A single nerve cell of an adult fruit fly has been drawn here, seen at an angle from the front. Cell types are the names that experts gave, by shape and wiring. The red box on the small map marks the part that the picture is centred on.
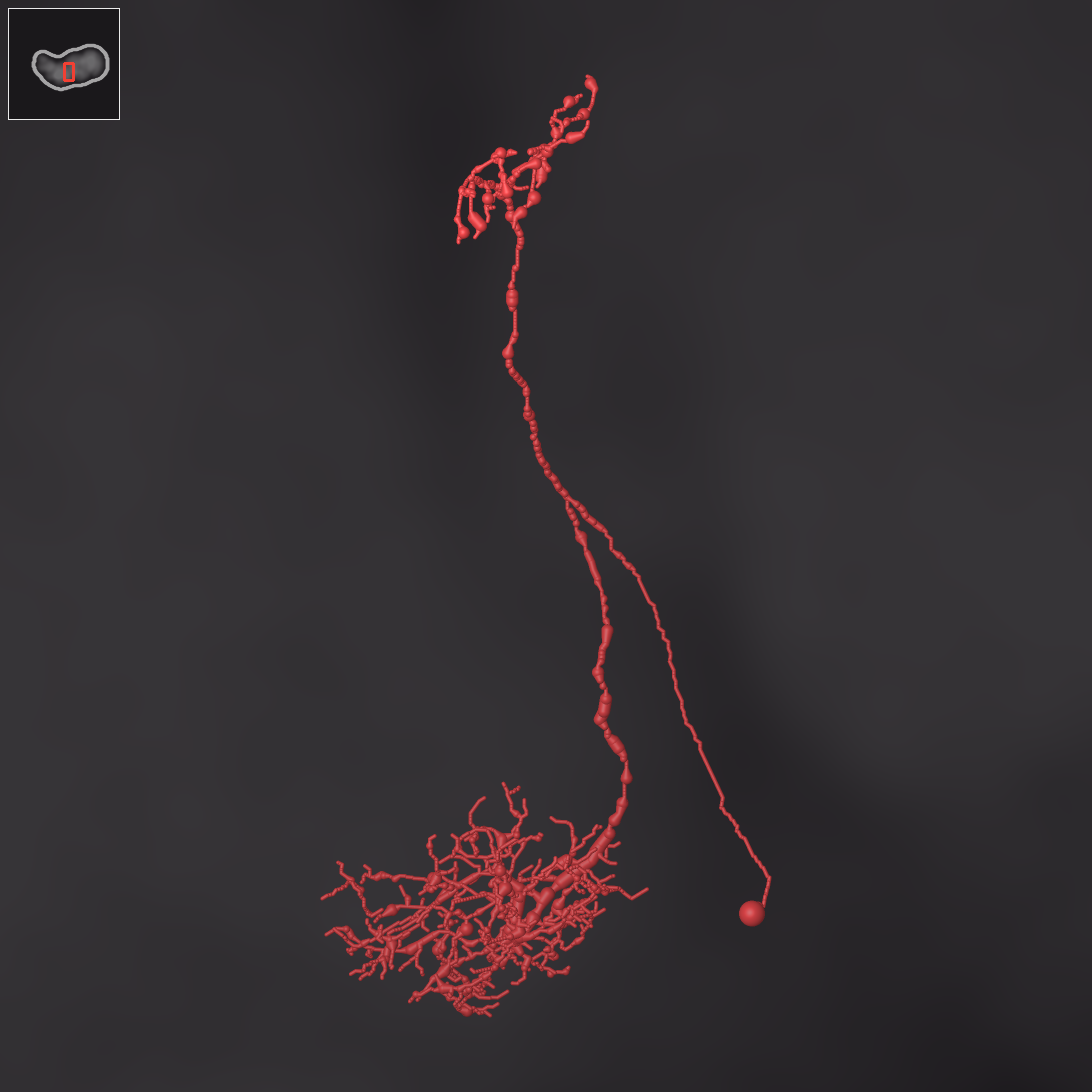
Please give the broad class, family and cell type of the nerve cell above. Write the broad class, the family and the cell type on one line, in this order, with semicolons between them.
visual projection neuron; LC; LC15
